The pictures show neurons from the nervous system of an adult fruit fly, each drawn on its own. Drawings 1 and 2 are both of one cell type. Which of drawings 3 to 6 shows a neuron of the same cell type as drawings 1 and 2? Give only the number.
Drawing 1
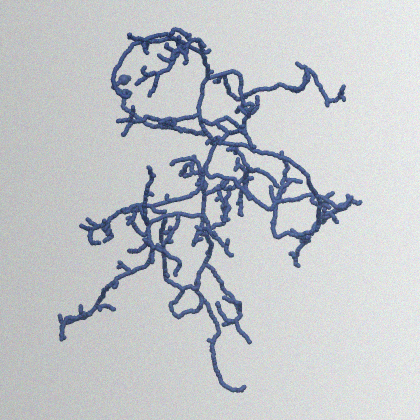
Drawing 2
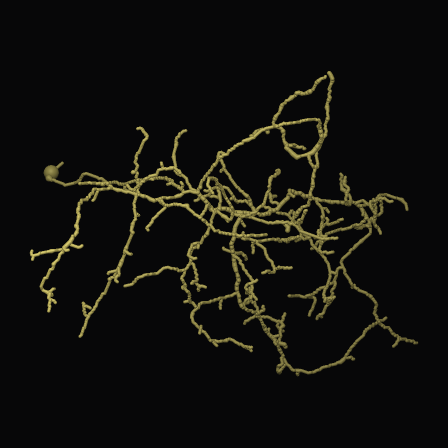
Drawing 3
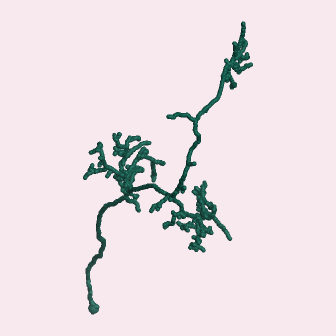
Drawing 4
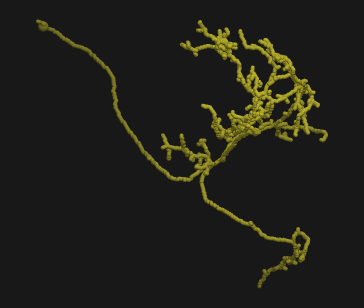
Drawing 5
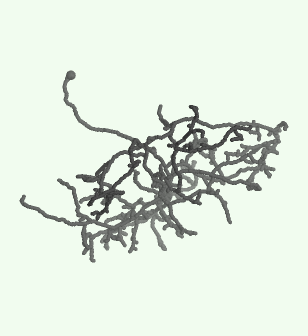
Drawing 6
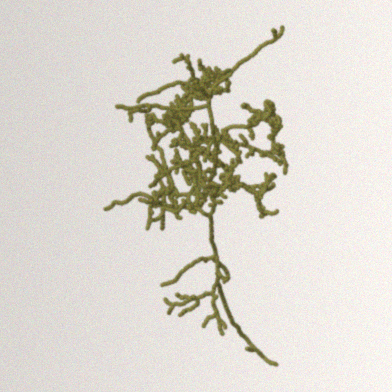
5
